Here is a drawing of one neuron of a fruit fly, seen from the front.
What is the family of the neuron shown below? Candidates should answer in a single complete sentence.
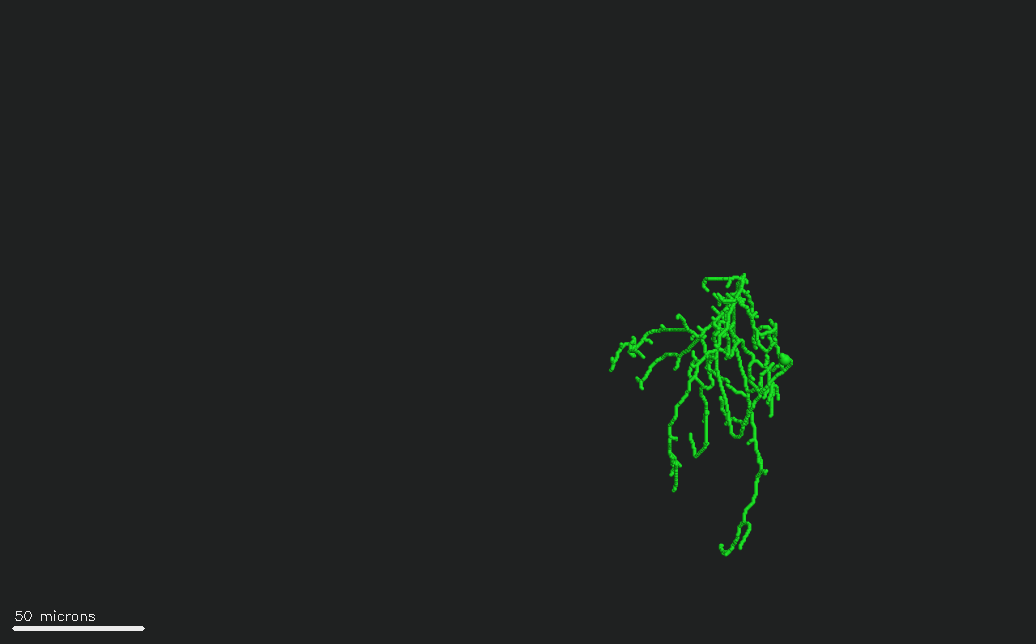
As a matter of family, this neuron is hemilineage 08A.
